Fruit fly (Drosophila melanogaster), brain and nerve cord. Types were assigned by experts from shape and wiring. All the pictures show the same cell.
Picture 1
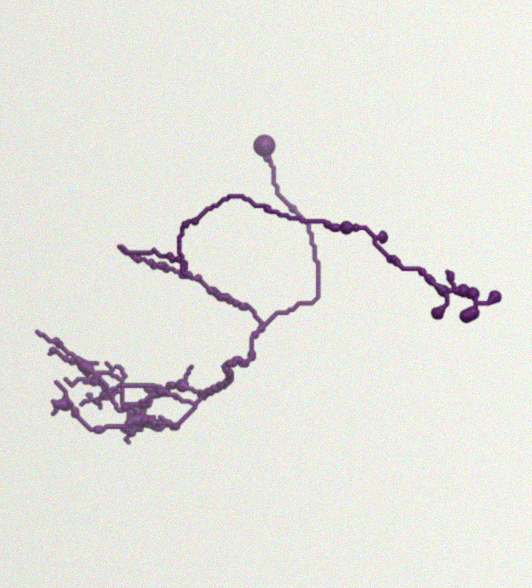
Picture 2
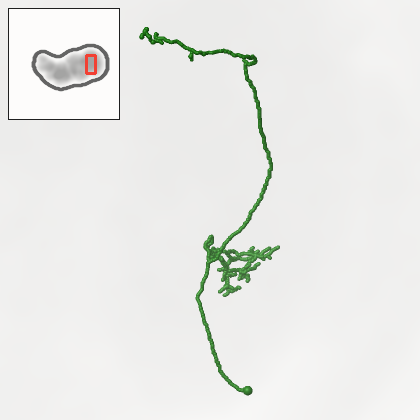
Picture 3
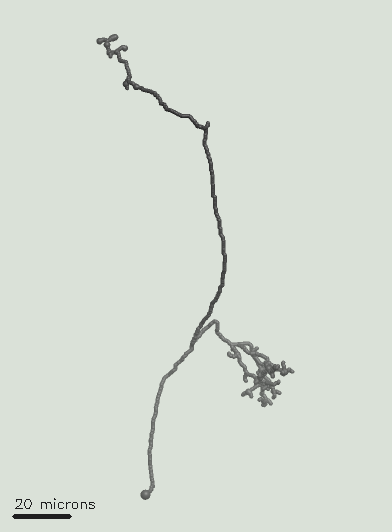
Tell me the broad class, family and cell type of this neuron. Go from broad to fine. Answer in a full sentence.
A visual projection neuron of the LC family, type LC30.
